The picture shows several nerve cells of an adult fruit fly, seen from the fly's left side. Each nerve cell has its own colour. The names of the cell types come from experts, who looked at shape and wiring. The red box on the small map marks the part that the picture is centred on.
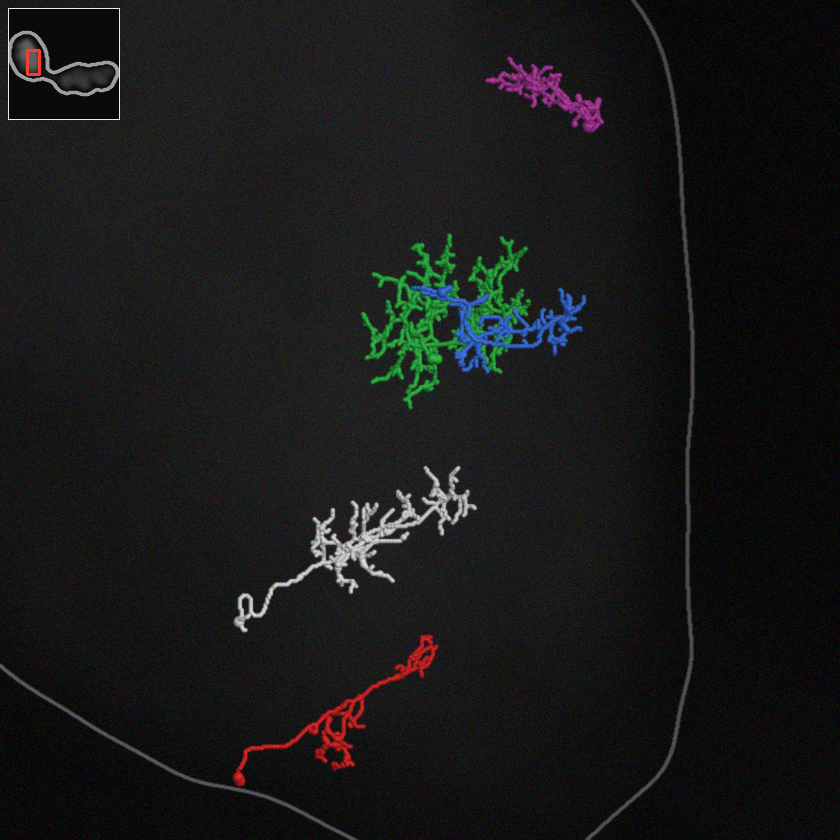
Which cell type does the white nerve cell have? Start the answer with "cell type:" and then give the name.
cell type: Mi10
